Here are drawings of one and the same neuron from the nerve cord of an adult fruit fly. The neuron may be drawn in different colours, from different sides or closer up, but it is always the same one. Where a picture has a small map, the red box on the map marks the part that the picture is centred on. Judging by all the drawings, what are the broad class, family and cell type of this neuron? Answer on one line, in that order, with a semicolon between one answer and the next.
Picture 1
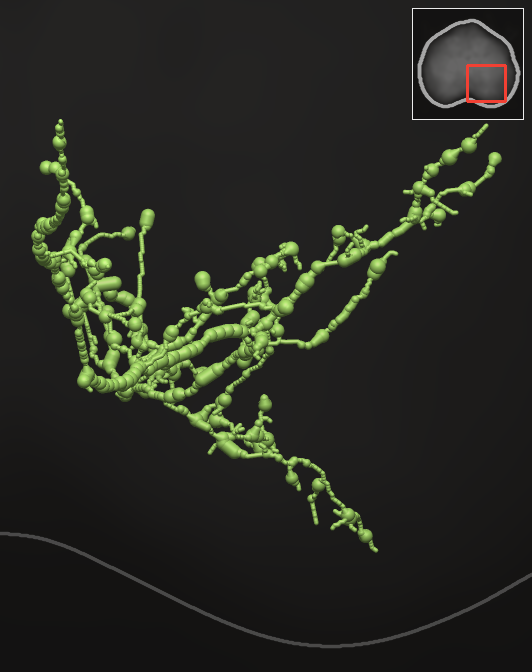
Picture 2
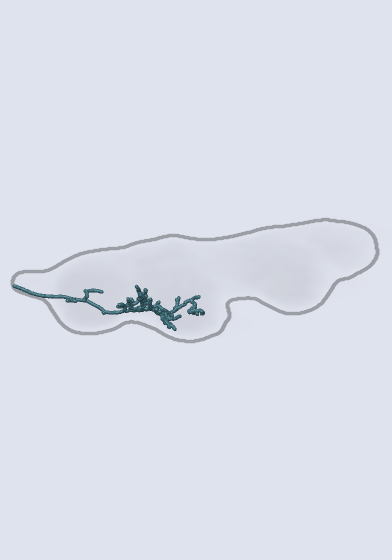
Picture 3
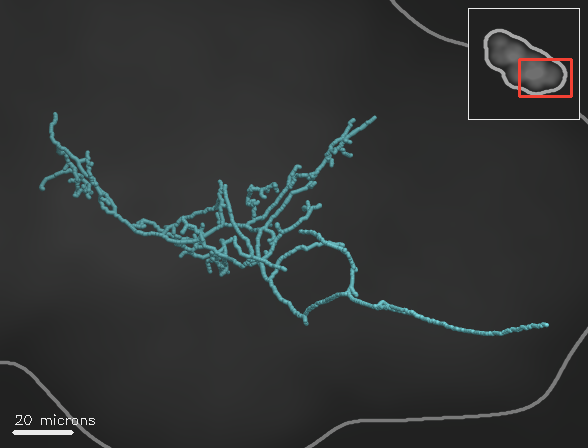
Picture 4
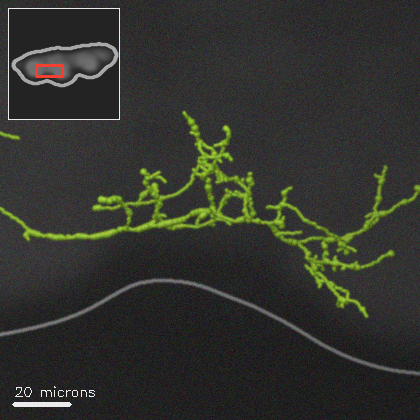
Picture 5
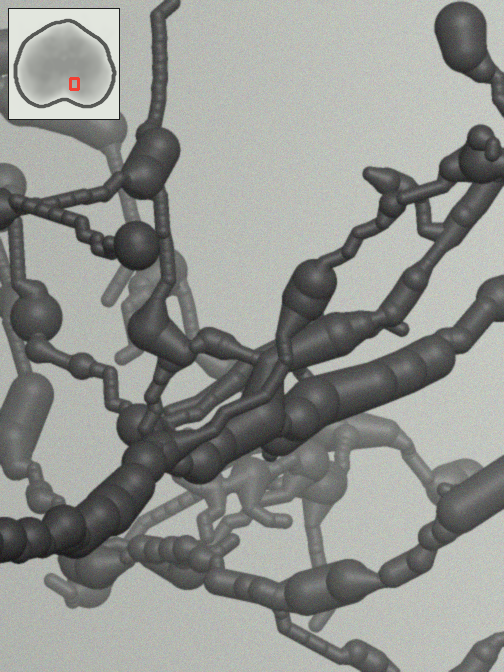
descending neuron; DNde; DNde006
